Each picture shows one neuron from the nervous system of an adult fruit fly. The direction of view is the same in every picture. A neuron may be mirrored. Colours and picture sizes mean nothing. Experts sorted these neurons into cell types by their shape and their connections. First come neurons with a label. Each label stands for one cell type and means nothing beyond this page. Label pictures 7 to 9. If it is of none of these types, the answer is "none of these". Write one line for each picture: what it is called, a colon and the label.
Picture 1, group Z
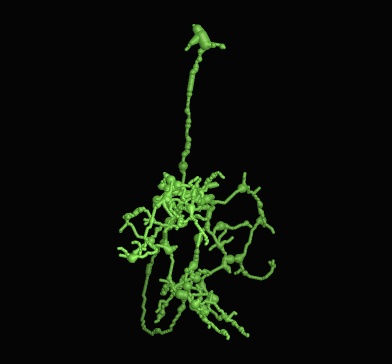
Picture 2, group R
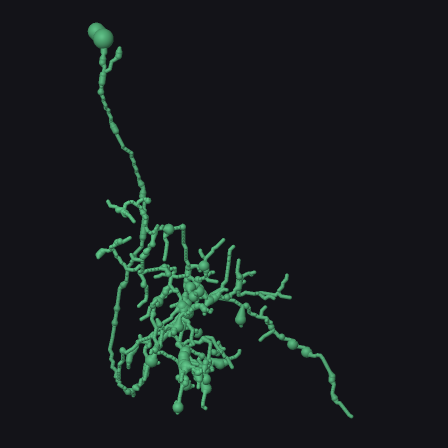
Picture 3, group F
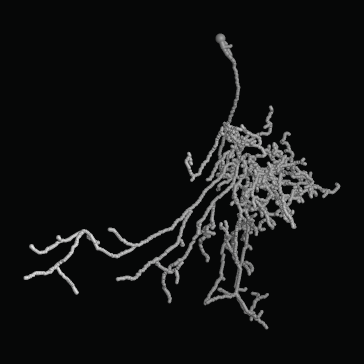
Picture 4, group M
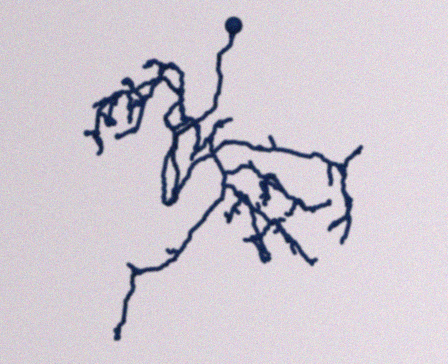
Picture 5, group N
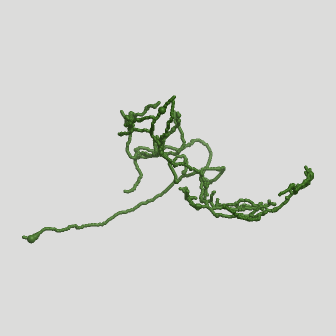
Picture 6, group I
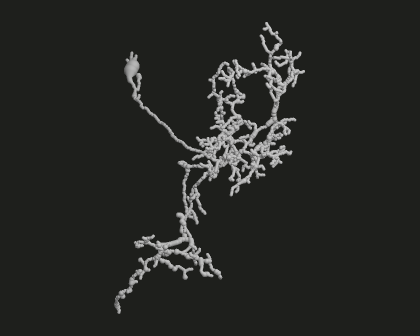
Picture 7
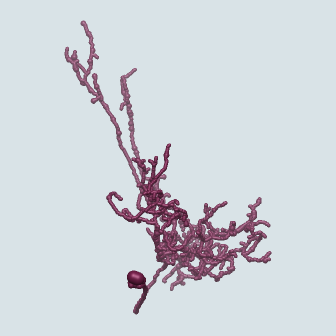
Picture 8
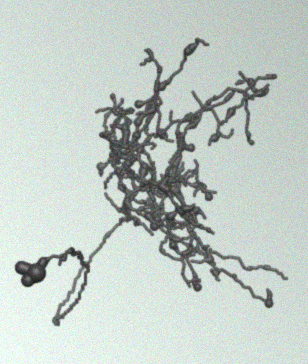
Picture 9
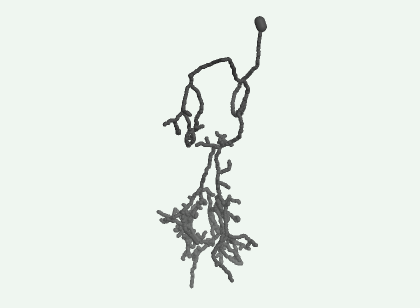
7: group F
8: group R
9: none of these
